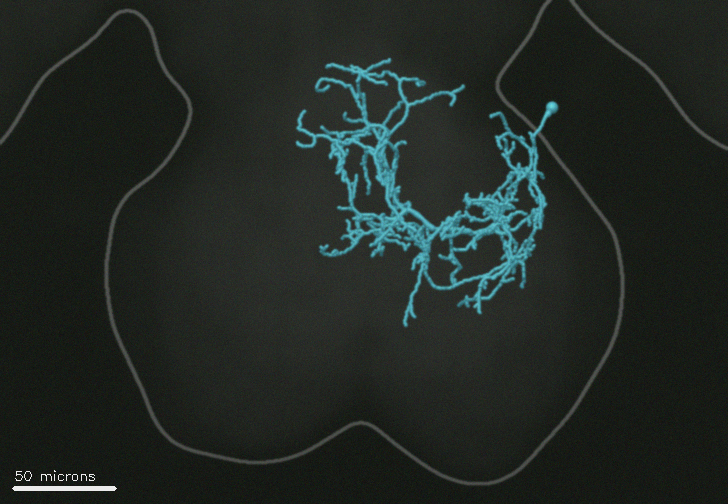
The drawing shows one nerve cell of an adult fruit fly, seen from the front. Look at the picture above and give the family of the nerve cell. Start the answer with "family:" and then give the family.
family: hemilineage 17A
